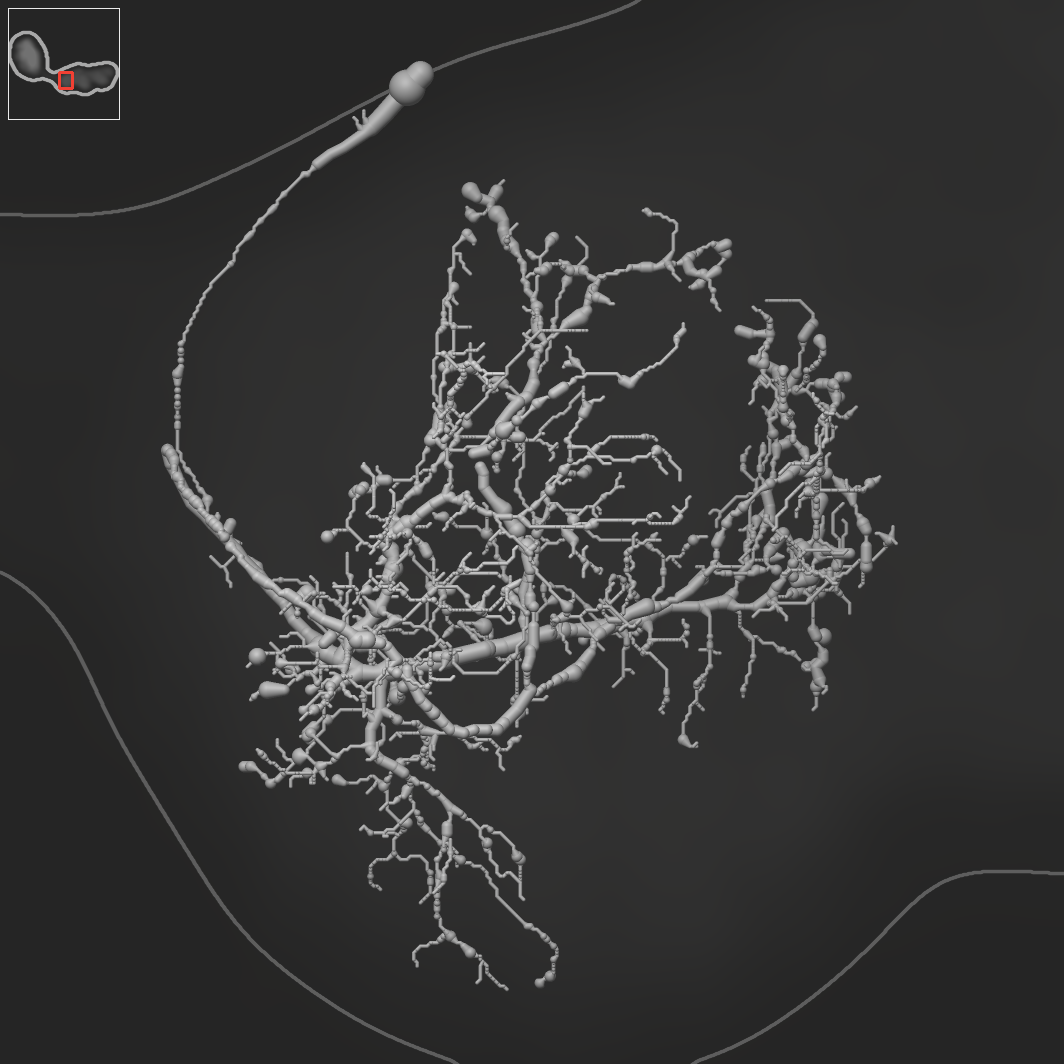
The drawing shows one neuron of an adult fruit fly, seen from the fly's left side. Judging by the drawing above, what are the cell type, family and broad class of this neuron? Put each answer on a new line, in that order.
IN09A010
hemilineage 09A
nerve-cord intrinsic neuron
